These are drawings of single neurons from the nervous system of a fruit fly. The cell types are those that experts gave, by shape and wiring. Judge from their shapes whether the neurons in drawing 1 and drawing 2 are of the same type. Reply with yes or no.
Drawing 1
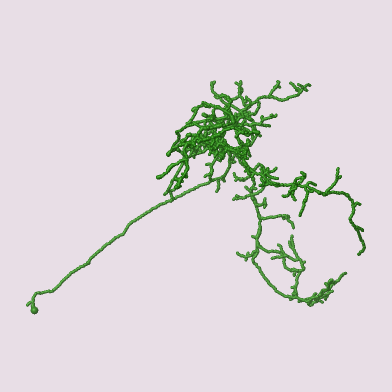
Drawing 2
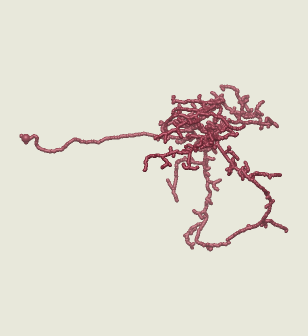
yes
